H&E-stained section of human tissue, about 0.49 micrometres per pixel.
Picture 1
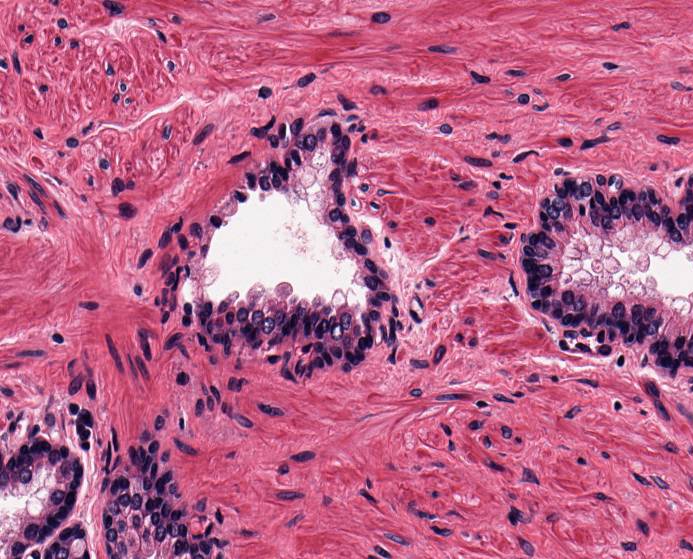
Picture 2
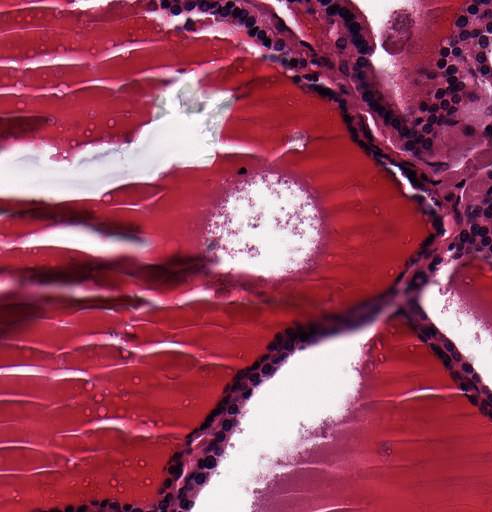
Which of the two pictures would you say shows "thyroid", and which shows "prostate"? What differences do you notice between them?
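Let's start with the names: the first picture is prostate, and the second is thyroid. Look first at the central gland in picture 1: its lumen is irregular and mostly empty and white, and its dark, round to oval nuclei are crowded in more than one row. Toward the lumen, those lining cells have pale, finely vacuolated cytoplasm. Around the gland, the stroma is smooth muscle, with elongated nuclei in bundles running in several directions. Now compare picture 2, where large colloid-filled follicles take up most of the field and smaller, more crowded ones sit at the upper right. Here the lining is a single layer of flattened to low cuboidal epithelial cells, with small, dark, round nuclei set close together in a row. Between the follicles there is very little stroma, only thin septa where the linings meet.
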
